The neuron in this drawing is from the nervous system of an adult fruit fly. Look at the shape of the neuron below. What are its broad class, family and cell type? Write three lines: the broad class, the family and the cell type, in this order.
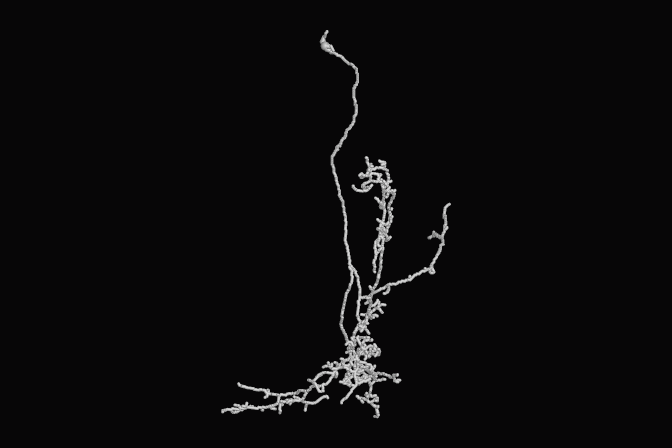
central-brain intrinsic neuron
hemilineage DM1_antero_ventral
WED099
